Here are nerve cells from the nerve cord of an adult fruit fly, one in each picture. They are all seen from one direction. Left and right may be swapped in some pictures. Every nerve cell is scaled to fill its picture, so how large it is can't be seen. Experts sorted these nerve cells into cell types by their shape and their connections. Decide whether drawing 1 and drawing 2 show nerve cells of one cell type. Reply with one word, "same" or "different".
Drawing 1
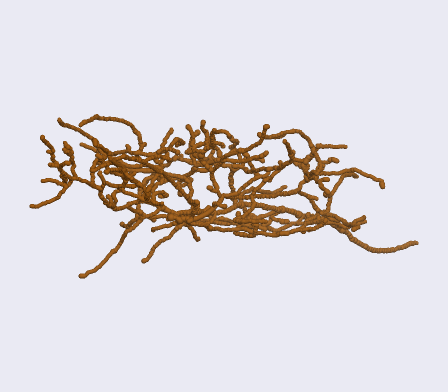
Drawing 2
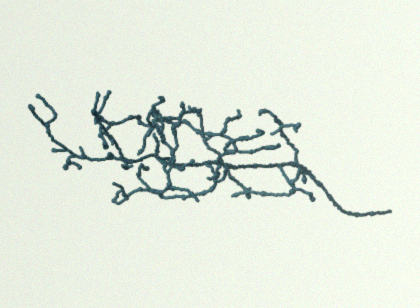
different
